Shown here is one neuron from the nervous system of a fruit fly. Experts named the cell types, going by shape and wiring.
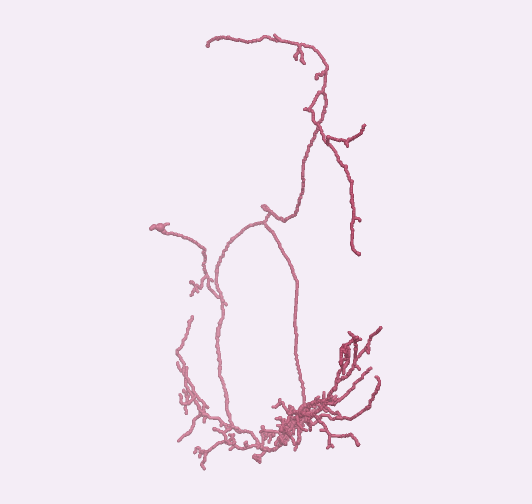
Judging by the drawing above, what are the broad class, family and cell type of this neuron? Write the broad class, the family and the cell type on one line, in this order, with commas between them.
central-brain intrinsic neuron, hemilineage SMPad1, SIP141m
